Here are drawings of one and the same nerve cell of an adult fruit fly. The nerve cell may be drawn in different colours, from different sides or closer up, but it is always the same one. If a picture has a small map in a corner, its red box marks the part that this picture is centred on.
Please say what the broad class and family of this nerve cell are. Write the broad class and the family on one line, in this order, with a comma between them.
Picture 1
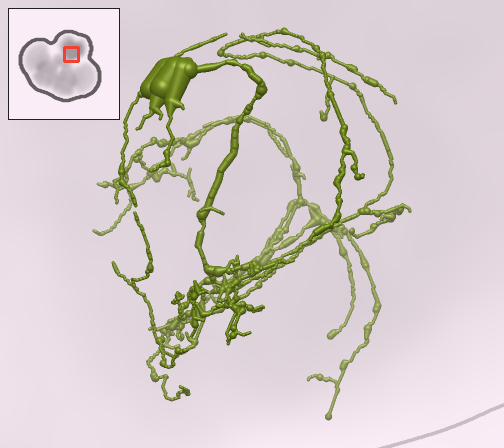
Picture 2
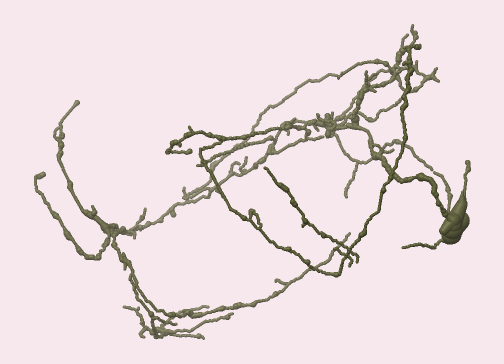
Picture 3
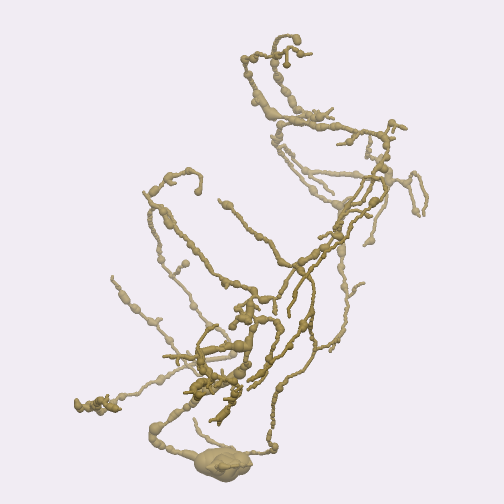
nerve-cord intrinsic neuron, hemilineage 09A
